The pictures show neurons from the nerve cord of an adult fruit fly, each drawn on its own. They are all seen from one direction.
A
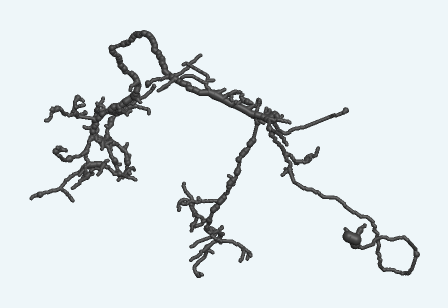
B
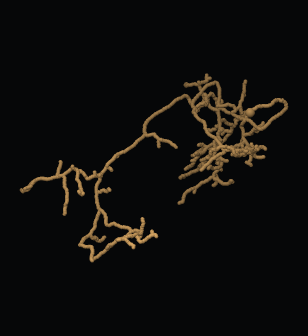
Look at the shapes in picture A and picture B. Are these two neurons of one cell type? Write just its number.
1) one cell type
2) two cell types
2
